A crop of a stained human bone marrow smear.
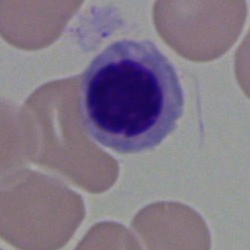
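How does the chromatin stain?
Dense and very dark purple.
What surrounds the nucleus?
A thin-to-moderate rim of pale blue-grey cytoplasm, with no visible granules.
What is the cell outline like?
Roughly round, with slightly angular edges and no projections.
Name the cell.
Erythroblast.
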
